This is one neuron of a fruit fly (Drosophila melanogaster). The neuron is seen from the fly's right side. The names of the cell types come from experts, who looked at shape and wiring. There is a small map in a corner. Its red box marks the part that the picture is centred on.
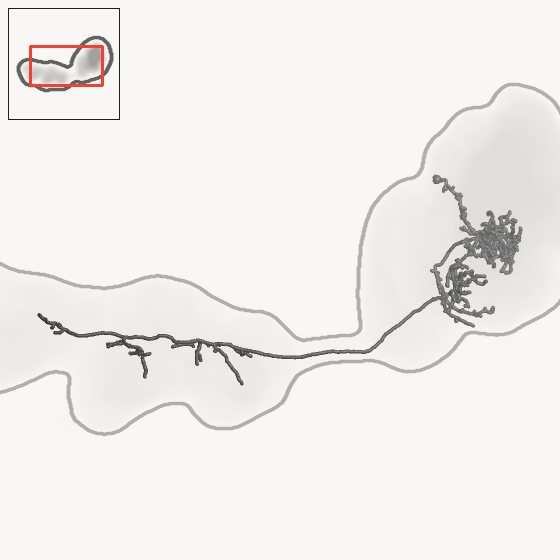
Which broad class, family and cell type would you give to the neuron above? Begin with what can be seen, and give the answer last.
In this view it is wider than it is tall. It is a descending neuron. The family is DNpe. It is of cell type DNpe003.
